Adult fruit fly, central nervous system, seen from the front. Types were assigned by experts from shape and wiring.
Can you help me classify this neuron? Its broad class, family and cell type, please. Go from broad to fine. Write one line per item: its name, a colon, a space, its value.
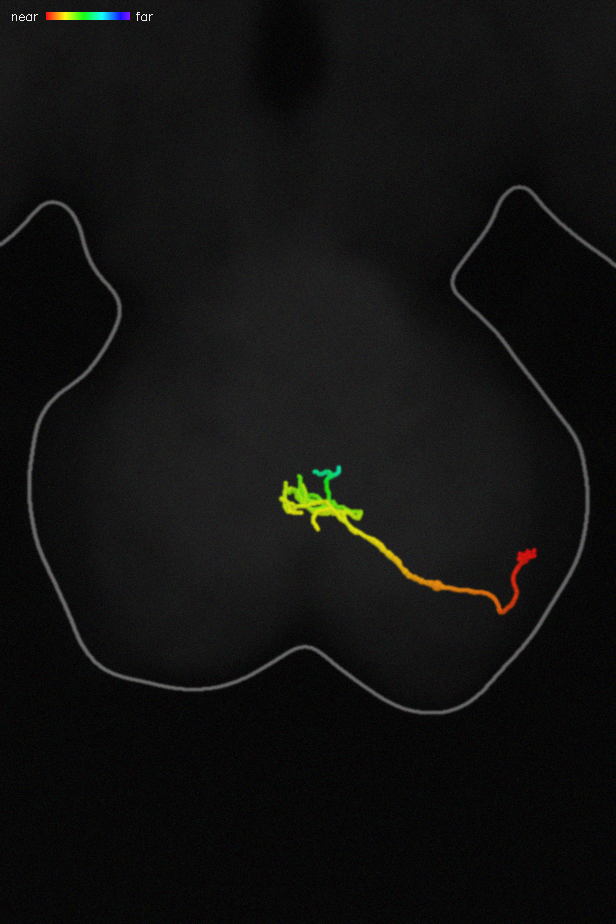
broad class: sensory neuron entering the nerve cord
family: class mechanosensory proprioceptive
cell type: SNpp17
